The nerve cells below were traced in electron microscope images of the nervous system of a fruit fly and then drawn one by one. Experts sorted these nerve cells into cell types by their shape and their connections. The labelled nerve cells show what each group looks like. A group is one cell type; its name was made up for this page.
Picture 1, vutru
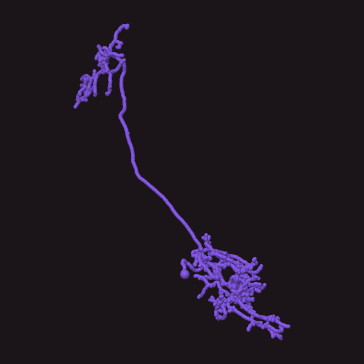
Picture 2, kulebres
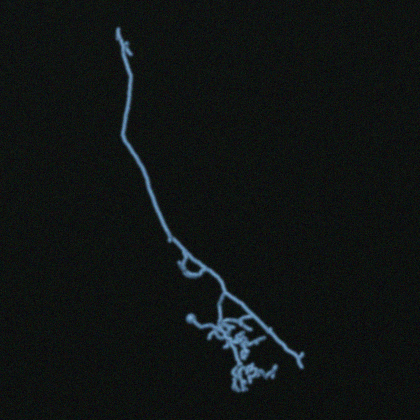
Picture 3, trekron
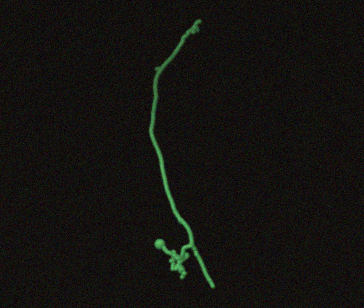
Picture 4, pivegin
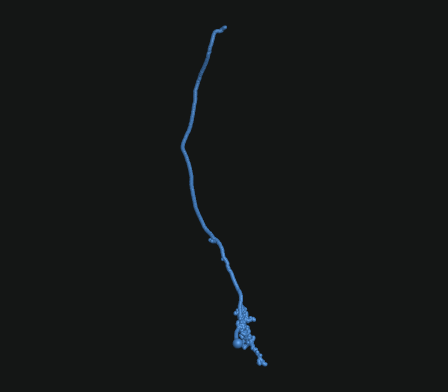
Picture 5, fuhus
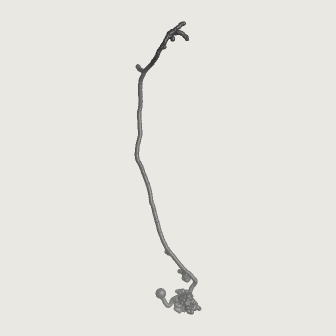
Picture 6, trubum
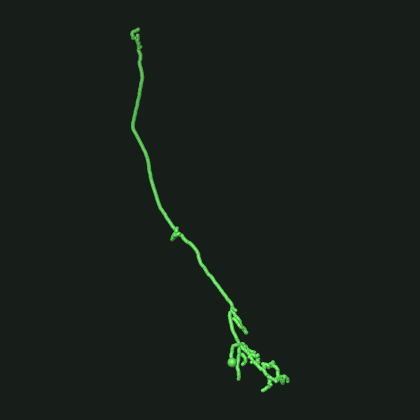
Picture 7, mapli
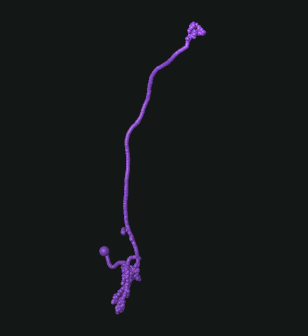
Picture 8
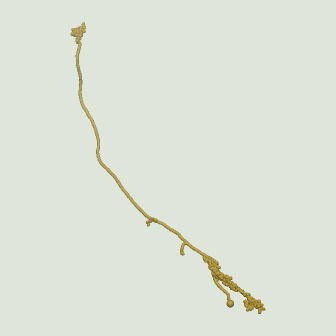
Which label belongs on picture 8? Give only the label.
mapli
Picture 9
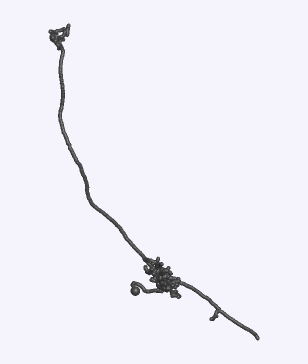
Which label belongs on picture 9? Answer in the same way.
mapli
